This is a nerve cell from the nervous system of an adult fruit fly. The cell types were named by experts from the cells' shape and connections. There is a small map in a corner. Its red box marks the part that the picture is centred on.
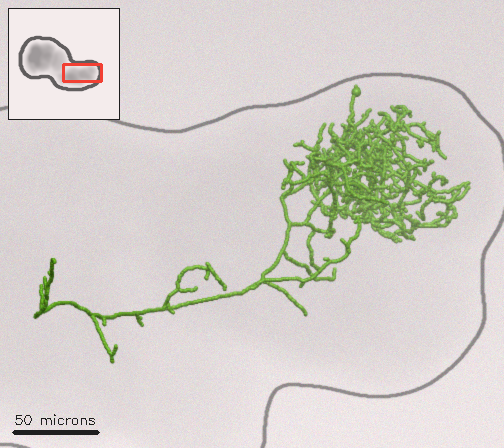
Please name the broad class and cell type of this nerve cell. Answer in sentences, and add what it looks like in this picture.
It is a nerve-cord intrinsic neuron. Its cell type is INXXX114. The cell body is at the upper right of the picture. From left to right in the picture it spans about 250 microns. Dozens of branch ends can be seen.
